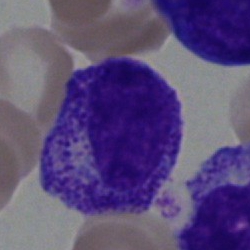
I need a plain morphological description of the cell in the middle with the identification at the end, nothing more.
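You'll see the nucleus sitting off-centre toward the upper right, stained a dense, dark purple. Along the lower left side the cytoplasm forms its widest band, crowded with coarse dark purple granules. What you are looking at is a myelocyte.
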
